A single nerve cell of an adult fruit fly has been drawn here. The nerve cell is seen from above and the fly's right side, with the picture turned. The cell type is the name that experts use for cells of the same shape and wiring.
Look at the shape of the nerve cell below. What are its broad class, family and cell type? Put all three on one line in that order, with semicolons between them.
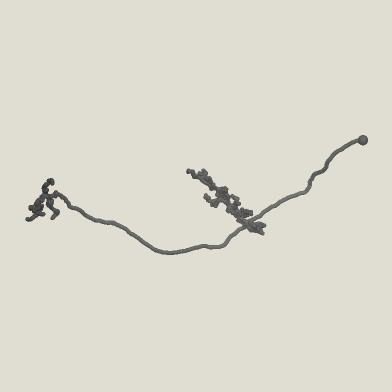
optic-lobe intrinsic neuron; Tm; Tm34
